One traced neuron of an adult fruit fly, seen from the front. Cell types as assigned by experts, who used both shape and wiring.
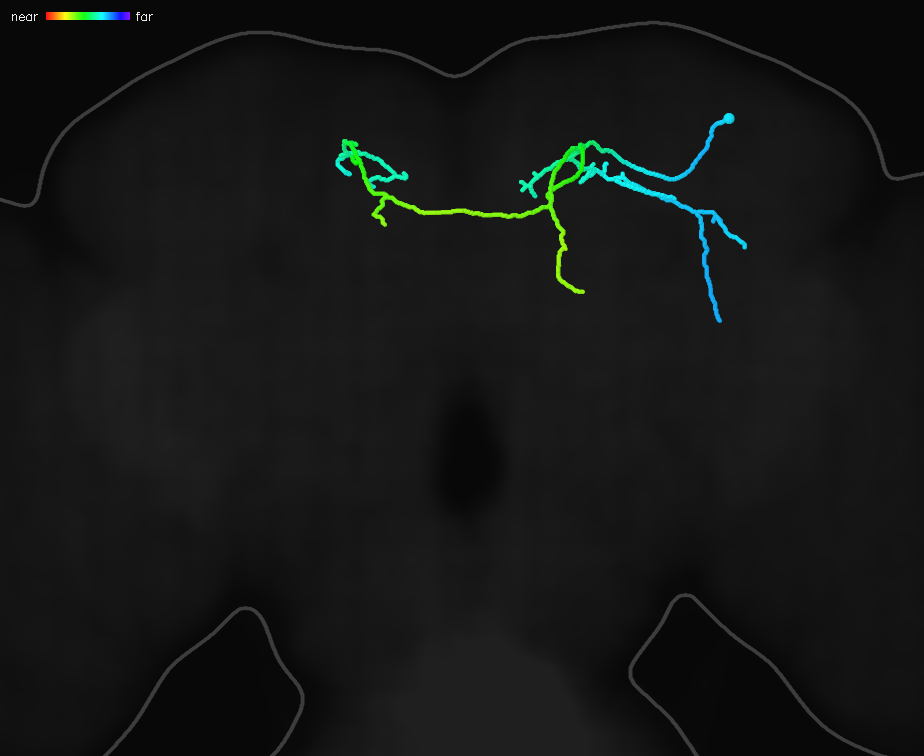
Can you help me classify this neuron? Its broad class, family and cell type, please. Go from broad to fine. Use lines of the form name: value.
broad class: central-brain intrinsic neuron
family: hemilineage DL1_dorsal
cell type: ATL013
